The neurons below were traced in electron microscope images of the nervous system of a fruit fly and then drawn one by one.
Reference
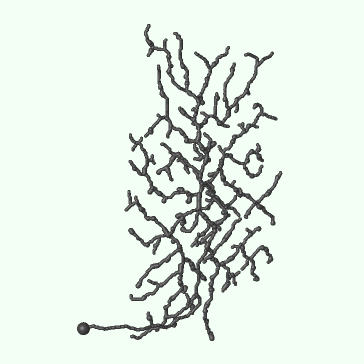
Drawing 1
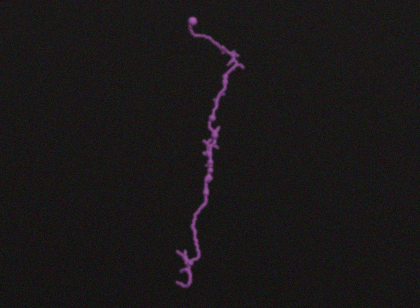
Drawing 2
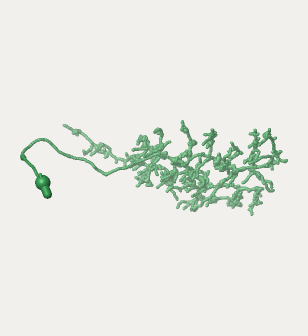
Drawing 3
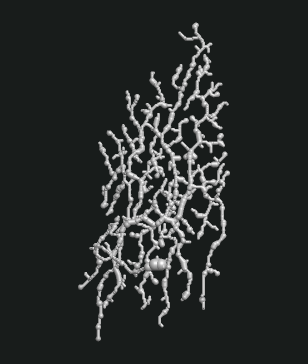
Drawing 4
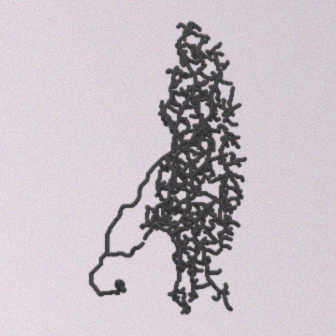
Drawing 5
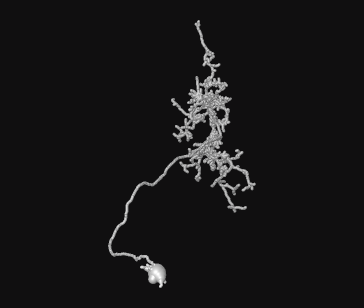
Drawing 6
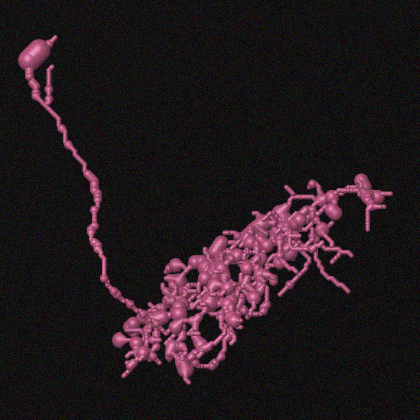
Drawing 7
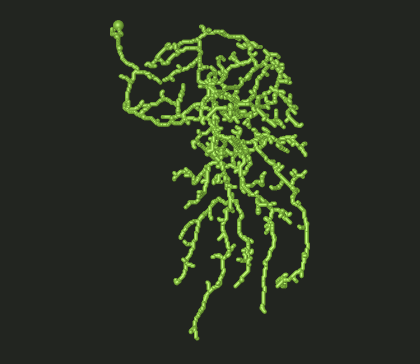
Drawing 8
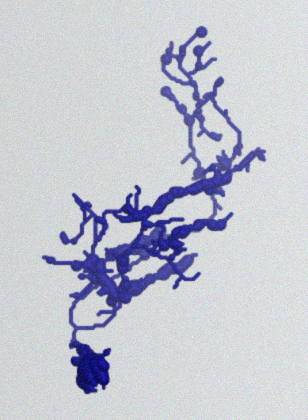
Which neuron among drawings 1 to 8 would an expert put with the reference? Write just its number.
3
